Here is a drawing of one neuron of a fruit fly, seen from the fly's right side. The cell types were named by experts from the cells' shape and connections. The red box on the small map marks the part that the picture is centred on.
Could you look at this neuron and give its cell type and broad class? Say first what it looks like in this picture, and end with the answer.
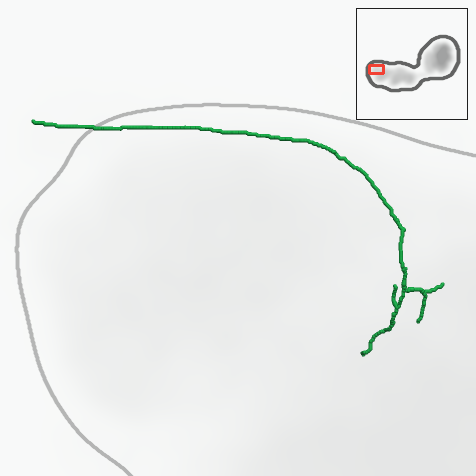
No cell body is drawn. It has a dozen or fewer branch ends. The cell type is SNxx14. This is a sensory neuron entering the nerve cord.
